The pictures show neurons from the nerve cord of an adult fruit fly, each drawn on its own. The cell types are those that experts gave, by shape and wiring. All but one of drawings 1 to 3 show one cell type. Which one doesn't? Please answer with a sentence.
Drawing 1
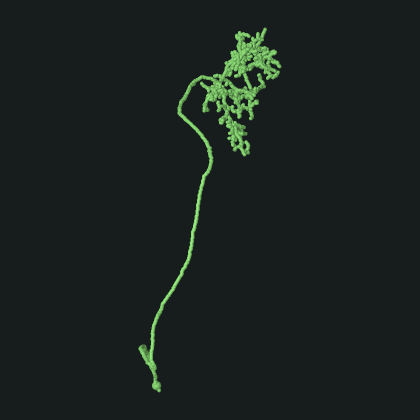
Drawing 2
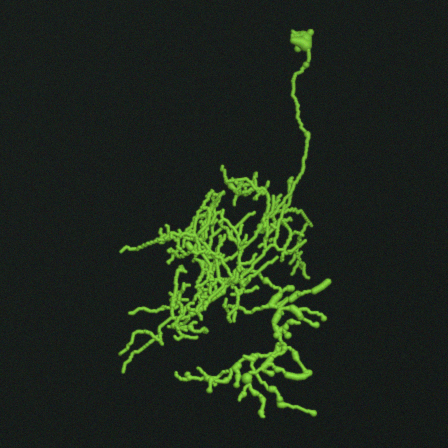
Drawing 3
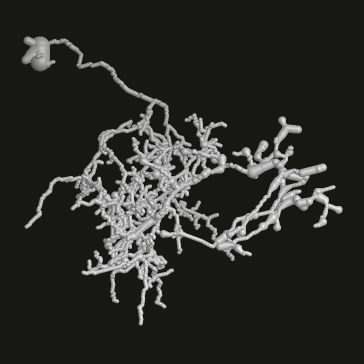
Drawing 1 is the odd one out.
